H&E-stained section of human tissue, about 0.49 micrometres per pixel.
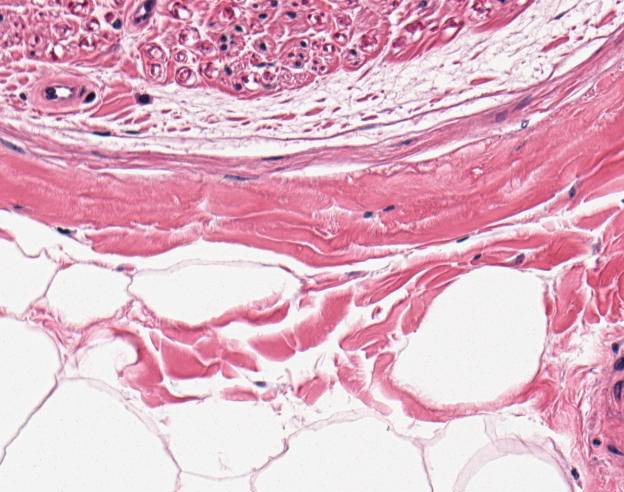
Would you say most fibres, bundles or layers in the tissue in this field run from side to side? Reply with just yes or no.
Yes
